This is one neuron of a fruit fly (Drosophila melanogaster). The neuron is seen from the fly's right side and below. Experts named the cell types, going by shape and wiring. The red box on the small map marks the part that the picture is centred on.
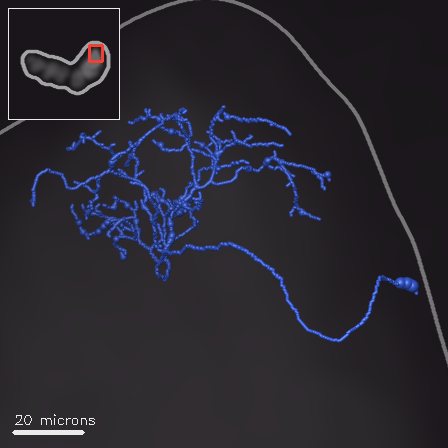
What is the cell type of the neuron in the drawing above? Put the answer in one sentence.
The cell type is SLP199.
